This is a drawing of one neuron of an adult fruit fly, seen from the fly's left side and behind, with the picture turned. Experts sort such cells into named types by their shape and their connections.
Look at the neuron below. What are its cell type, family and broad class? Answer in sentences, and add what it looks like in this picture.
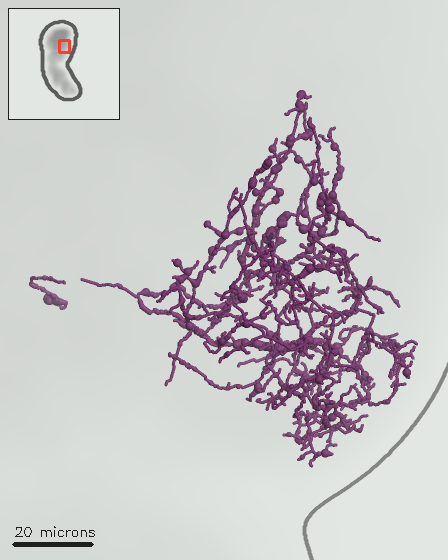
It is of cell type LHAV5d1. Its family is LHAV. It is a central-brain intrinsic neuron. From left to right in the picture it spans about 100 microns. In this view it is about as wide as it is tall.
